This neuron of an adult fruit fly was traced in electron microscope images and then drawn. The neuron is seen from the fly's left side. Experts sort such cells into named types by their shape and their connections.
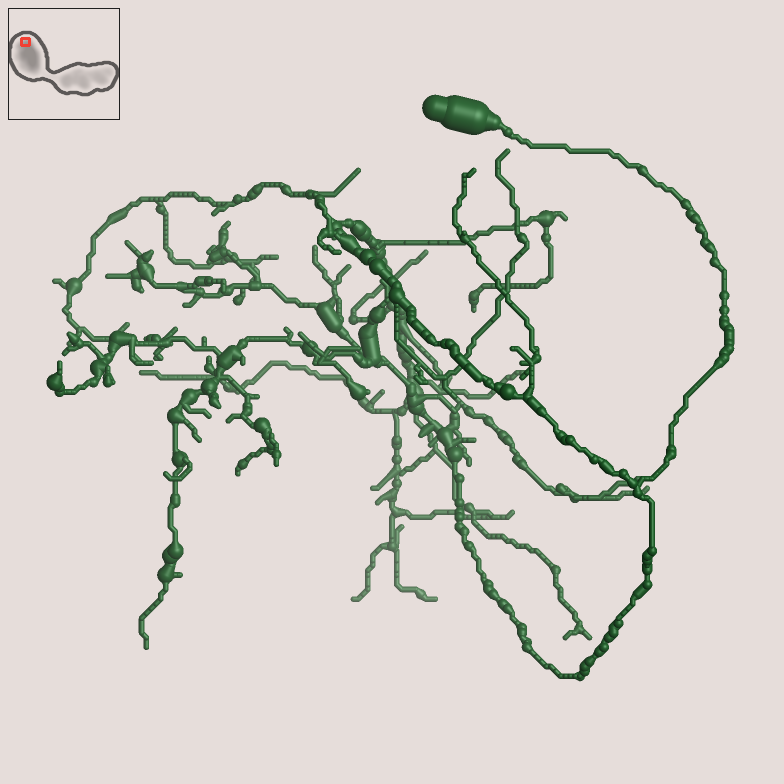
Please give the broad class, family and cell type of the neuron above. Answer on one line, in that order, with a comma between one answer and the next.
central-brain intrinsic neuron, hemilineage SMPpd1, SMP347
